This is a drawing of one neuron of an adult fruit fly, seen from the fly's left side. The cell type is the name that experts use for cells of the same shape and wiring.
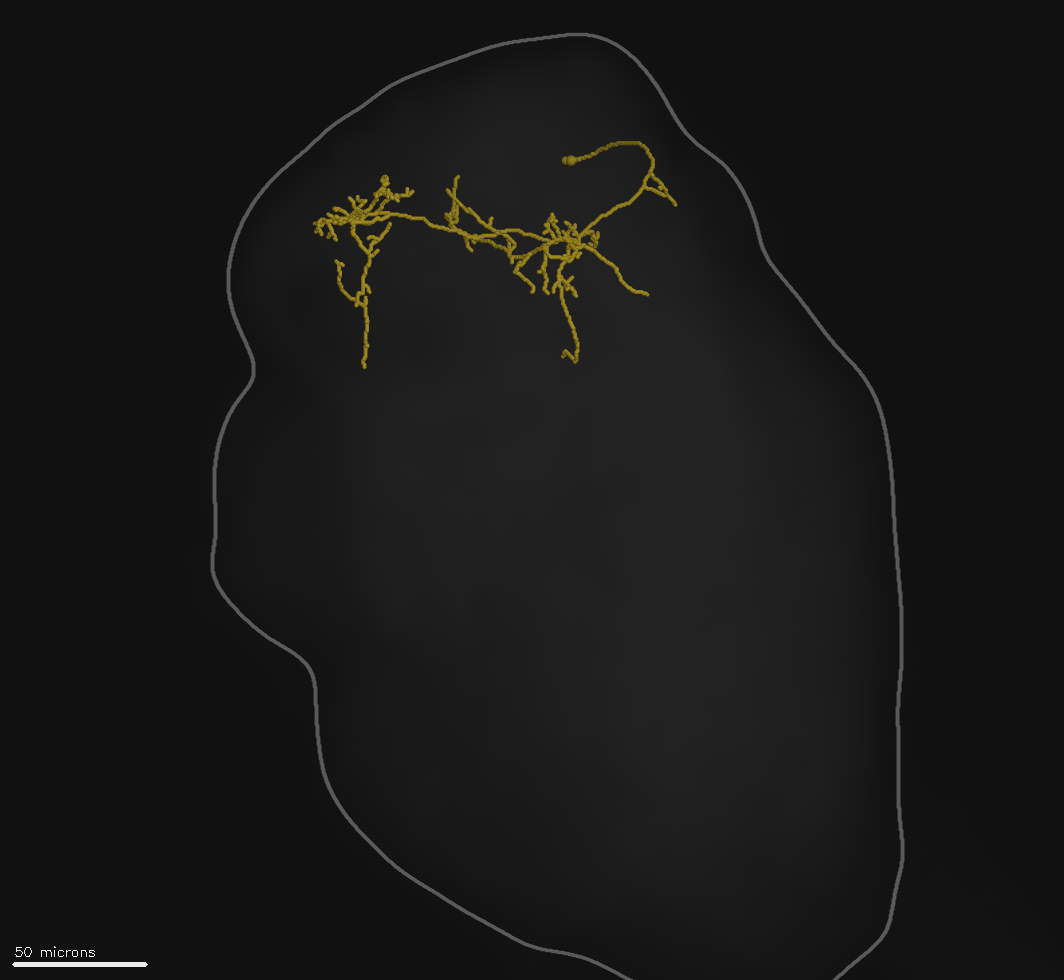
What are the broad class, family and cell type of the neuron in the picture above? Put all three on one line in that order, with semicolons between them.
central-brain intrinsic neuron; hemilineage SLPad1_posterior; SMP208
